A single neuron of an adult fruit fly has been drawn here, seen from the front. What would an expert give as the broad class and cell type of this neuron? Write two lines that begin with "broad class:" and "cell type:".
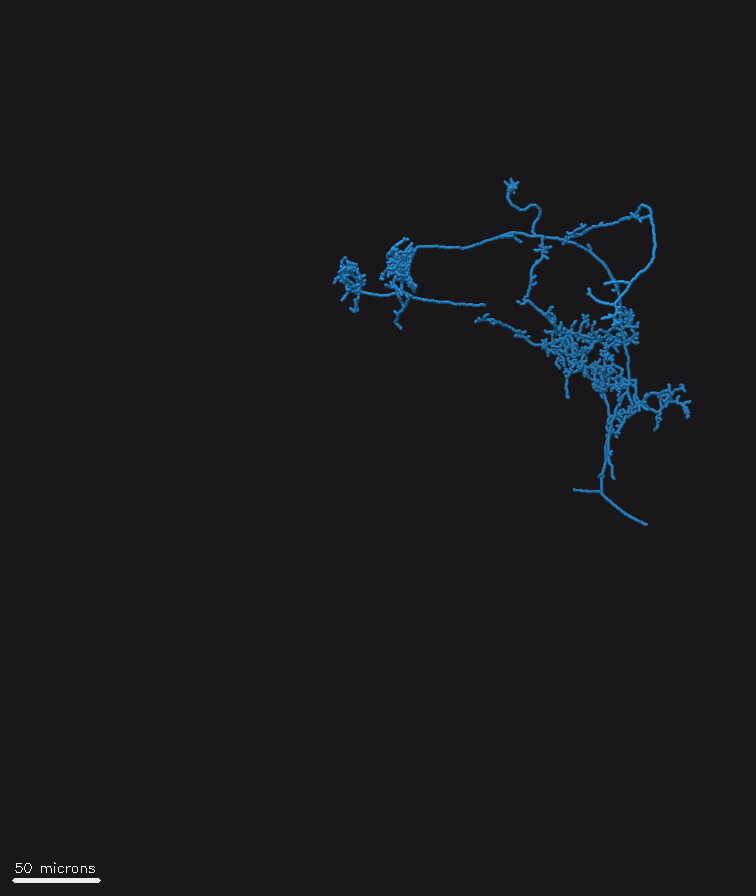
broad class: central-brain intrinsic neuron
cell type: aMe24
